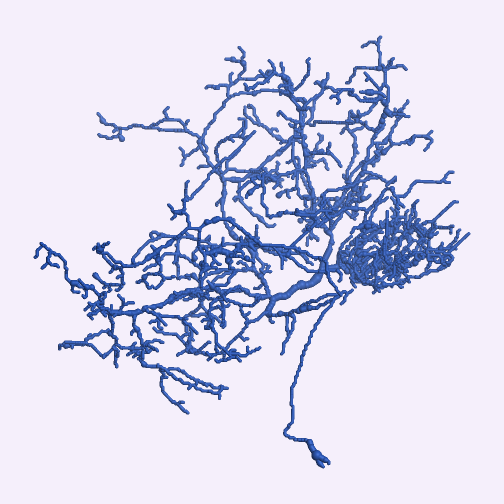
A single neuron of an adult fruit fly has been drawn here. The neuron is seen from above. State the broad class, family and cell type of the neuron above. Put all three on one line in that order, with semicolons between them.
central-brain intrinsic neuron; hemilineage VLPp&l1_anterior; PVLP100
